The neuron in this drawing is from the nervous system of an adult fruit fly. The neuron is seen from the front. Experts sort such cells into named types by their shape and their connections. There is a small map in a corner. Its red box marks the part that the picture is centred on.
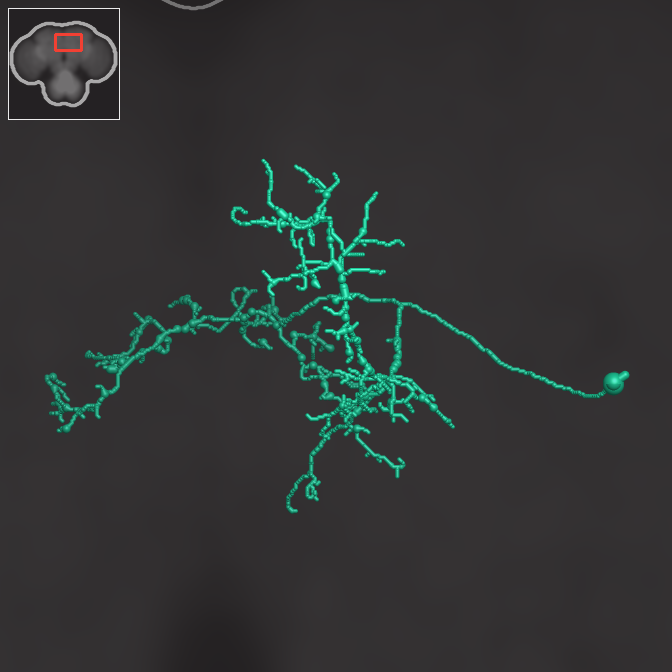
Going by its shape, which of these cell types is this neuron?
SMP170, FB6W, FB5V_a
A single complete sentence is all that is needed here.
This neuron falls under the cell type FB5V_a.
